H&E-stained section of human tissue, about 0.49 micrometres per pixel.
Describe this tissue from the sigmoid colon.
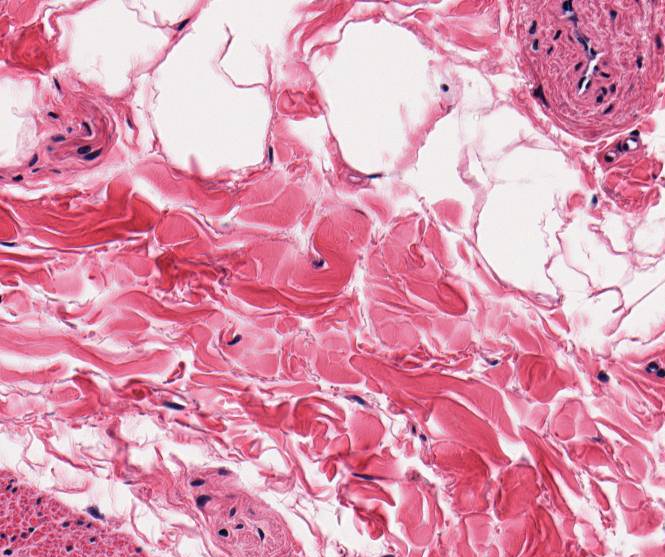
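Look first at the collagen: narrow clear clefts separate many of its bundles from one another. The nuclei within it are sparse, small, dark and mostly elongated. Now the top right corner: a rounded, compactly layered structure containing many elongated dark nuclei. Bottom left corner: the edge of a denser pink tissue, crowded with small nuclei.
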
